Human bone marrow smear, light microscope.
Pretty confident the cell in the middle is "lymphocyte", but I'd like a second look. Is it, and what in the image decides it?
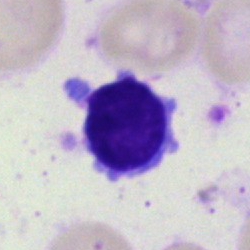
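The nucleus occupies nearly the whole cell, leaving a very thin rim of cytoplasm. Its chromatin stains a dense, dark purple throughout. What cytoplasm shows is pale blue-lilac and contains no visible granules. Several small cytoplasmic blebs mark the cell edge, the largest at the upper left, and the nearby red cells stand apart without touching it. The dense chromatin favours lymphocyte over blast.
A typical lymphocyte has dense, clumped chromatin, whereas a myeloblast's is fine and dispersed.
The absence of granules likewise agrees with lymphocyte.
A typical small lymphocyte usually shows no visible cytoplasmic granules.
The large share of the cell taken by the nucleus fits both names.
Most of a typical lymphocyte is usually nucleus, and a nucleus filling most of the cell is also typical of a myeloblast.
The name lymphocyte fits this cell.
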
